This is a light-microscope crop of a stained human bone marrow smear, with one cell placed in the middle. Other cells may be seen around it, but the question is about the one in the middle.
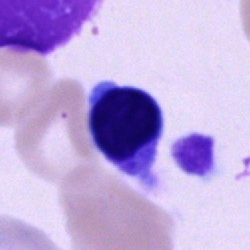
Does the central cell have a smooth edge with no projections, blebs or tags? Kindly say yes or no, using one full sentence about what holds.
No, what this cell has is a rough outline, not a smooth one.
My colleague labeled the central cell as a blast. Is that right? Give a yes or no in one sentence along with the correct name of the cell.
No, the cell under consideration is a lymphocyte instead of a blast.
